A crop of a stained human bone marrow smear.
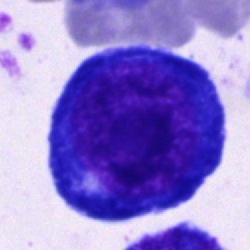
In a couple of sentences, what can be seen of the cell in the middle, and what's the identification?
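Chromatin first: purple, with a granular, stippled texture. Cytoplasm next: a deep, intense blue, forming a band that surrounds the nucleus on all sides. Within that band, a small pale area sits at the lower left, beside the nucleus. It is a proerythroblast.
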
